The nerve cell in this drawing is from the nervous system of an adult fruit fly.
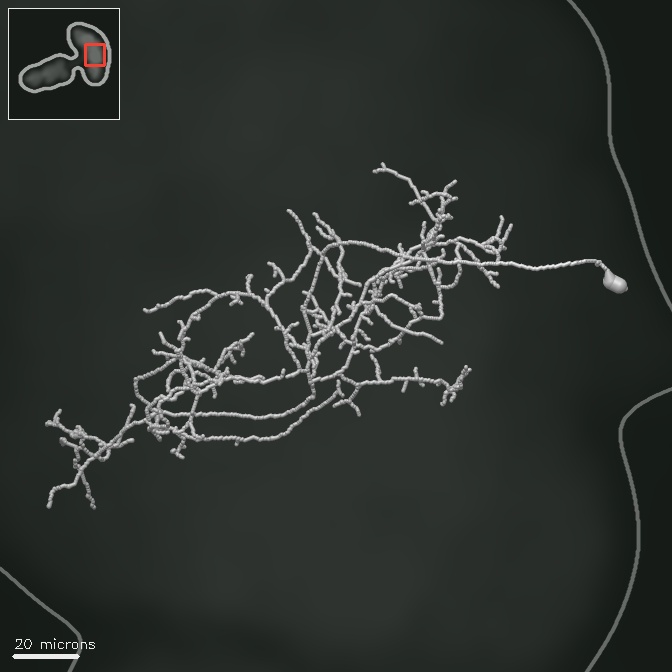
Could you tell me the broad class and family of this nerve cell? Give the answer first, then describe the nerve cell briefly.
It is a central-brain intrinsic neuron. The family is hemilineage AOTUv1_ventral. It is in the brain and does not reach the nerve cord. The cell body can be seen on the right of the picture. The picture shows dozens of branch ends.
